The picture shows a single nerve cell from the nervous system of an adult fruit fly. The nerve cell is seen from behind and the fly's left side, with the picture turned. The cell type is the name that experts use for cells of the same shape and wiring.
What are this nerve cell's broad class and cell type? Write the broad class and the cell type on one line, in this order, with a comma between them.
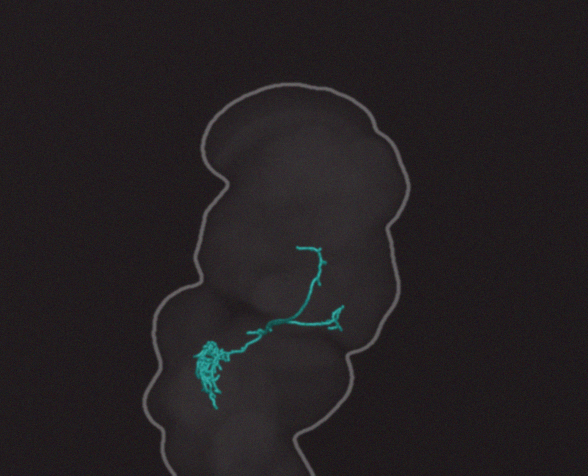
visual projection neuron, aMe5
